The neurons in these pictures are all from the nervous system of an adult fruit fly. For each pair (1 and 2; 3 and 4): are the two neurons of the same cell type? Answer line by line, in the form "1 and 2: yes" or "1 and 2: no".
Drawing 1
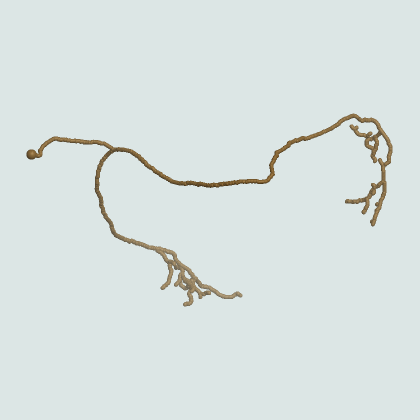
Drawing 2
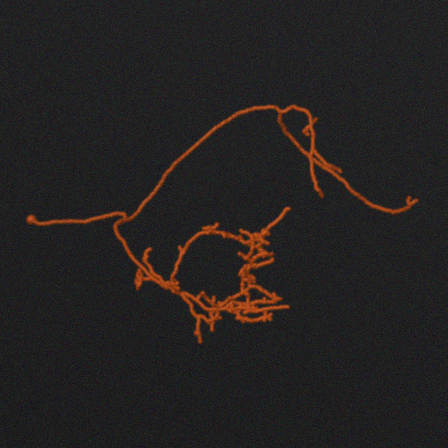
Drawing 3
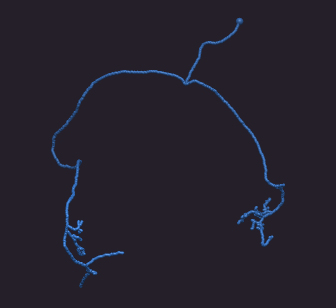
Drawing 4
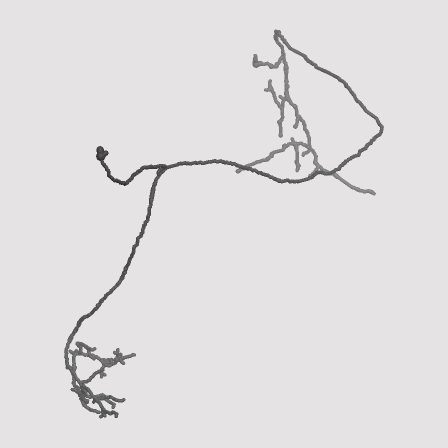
1 and 2: no
3 and 4: yes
